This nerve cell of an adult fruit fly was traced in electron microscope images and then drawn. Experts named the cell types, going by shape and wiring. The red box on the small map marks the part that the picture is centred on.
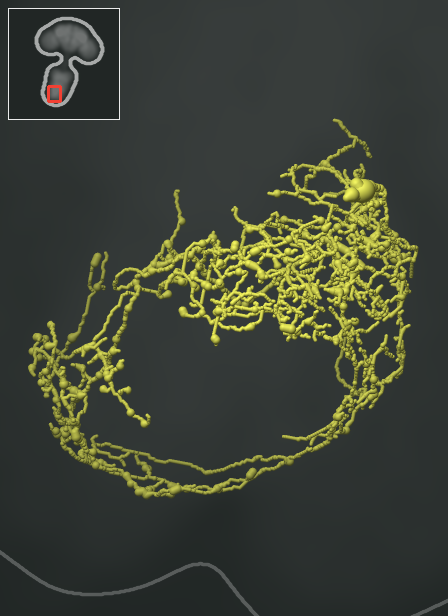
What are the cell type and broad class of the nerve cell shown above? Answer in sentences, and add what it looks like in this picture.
The cell type is INXXX149. It is a nerve-cord intrinsic neuron. It is in the nerve cord and does not reach the brain. More than a hundred branch ends can be seen.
